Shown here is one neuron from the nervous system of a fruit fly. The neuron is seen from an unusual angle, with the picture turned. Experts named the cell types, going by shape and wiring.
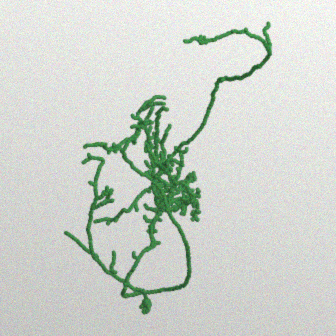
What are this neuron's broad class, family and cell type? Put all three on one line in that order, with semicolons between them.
central-brain intrinsic neuron; hemilineage SLPav1_medial; SLP222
